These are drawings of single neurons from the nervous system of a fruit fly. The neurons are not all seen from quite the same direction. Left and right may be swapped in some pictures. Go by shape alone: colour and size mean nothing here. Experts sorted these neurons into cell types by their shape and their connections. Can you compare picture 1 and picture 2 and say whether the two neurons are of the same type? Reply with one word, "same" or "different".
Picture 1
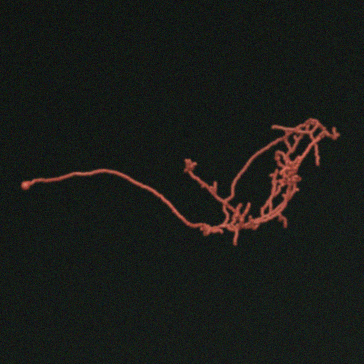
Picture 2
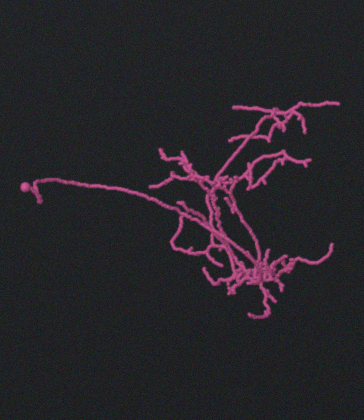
same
